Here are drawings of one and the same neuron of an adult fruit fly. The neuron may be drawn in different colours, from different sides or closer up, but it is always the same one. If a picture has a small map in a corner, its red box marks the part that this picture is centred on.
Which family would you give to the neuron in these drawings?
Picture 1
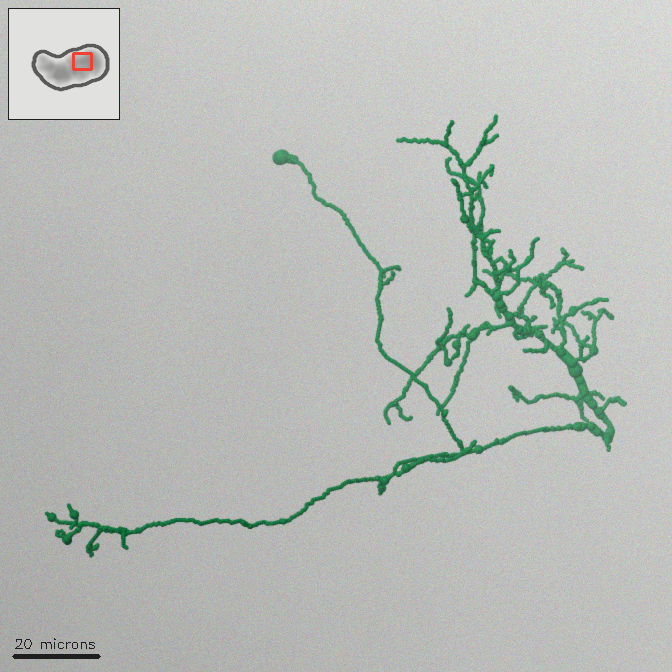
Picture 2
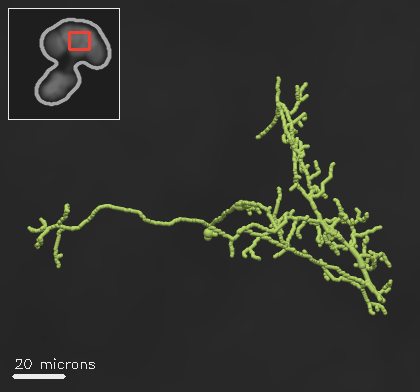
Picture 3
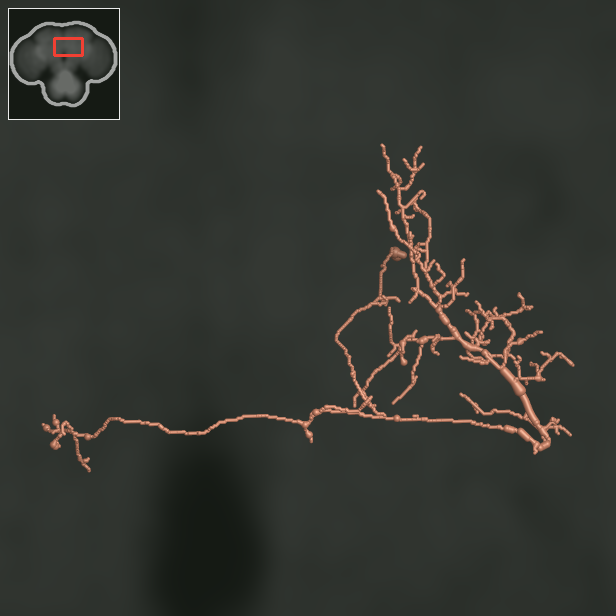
hemilineage VLPp2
